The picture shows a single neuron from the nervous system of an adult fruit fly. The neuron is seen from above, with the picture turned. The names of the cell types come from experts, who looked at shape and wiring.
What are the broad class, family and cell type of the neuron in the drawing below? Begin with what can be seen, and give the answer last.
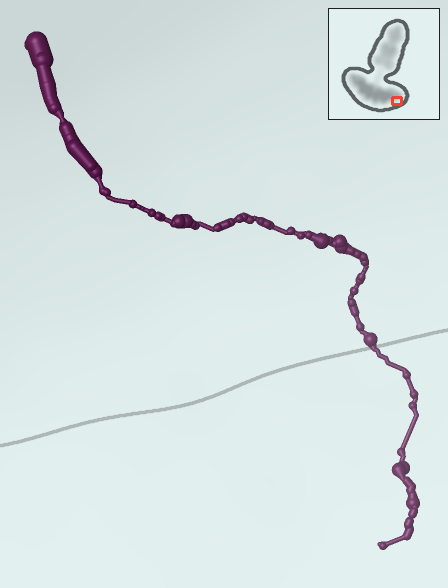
It lies in the brain. It has a dozen or fewer branch ends. This is a photoreceptor or other optic-lobe sensory neuron. Its family is called class visual. Its cell type is R8p.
